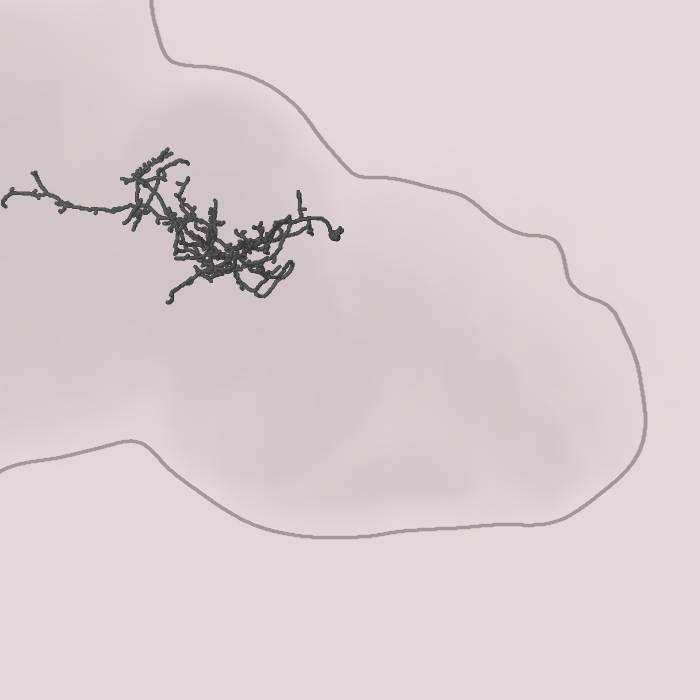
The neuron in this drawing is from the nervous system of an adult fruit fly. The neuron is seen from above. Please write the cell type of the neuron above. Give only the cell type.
AVLP764m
